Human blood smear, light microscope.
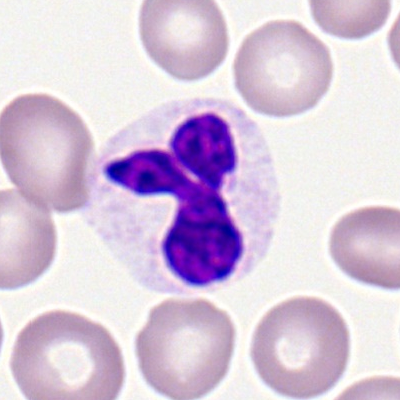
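Segmented neutrophil in the middle. I'd call its outline round and smooth. The nucleus splits into three lobes, and one of them is drawn out long, pointing to the left. Around it, the cytoplasm has a pale pinkish-lilac tone.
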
